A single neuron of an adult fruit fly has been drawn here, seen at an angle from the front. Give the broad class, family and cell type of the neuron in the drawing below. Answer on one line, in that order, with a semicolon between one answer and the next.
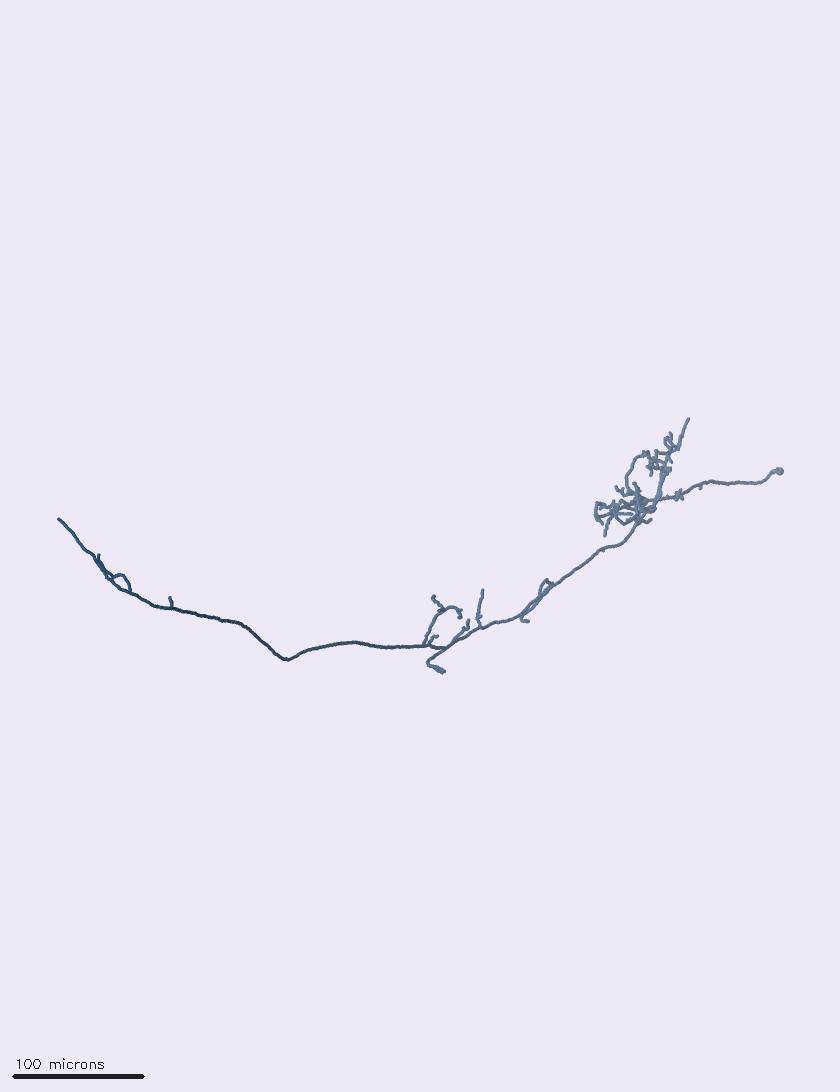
ascending neuron; hemilineage 05B; AN05B060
